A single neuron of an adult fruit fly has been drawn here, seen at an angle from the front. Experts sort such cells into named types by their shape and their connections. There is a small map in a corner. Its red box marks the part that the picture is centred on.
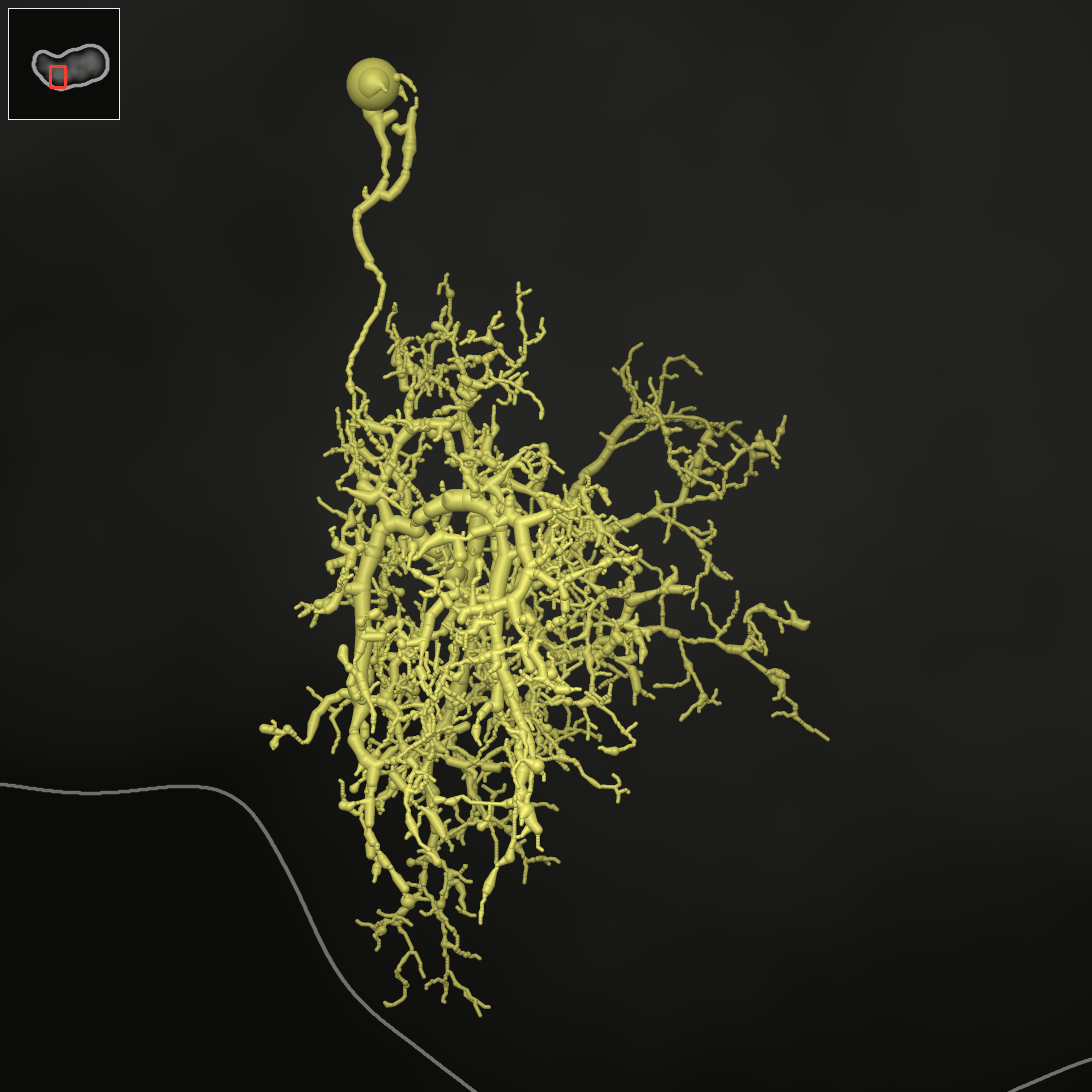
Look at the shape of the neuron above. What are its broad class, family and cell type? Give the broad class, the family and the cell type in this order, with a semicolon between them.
nerve-cord intrinsic neuron; hemilineage 19A; IN19A004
